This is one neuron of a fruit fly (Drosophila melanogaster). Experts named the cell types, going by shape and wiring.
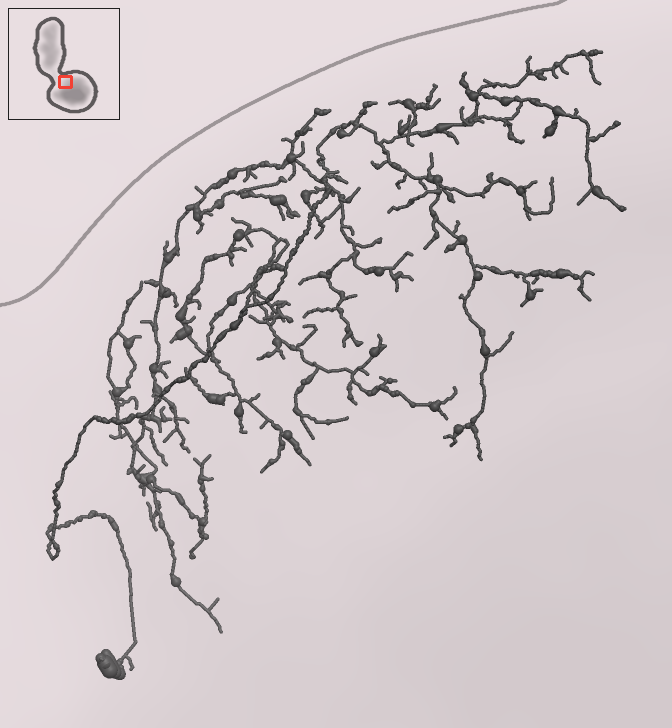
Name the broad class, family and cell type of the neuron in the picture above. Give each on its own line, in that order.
optic-lobe intrinsic neuron
Cm
Cm11b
